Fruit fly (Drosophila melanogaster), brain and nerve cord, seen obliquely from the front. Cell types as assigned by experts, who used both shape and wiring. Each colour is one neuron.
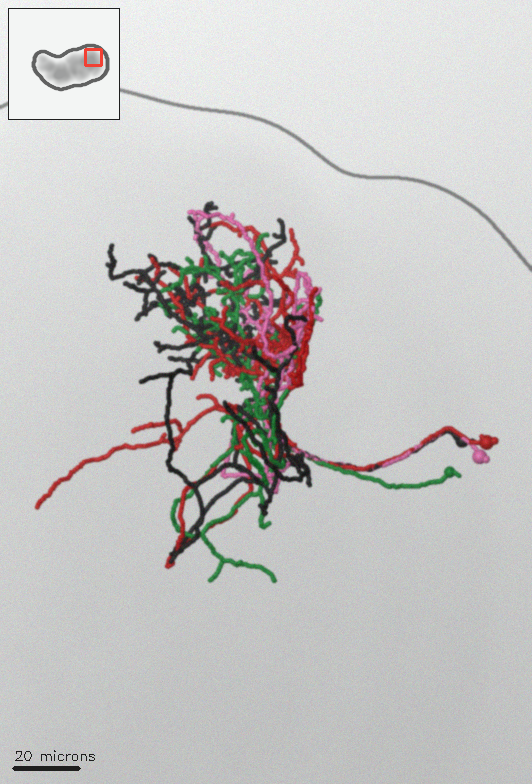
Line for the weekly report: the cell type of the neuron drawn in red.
LHAV2b11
